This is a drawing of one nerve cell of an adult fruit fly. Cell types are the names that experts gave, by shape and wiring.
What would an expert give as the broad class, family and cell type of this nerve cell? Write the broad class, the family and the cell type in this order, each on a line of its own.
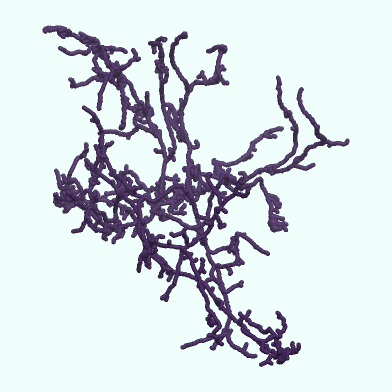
nerve-cord intrinsic neuron
hemilineage 10B
IN10B013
